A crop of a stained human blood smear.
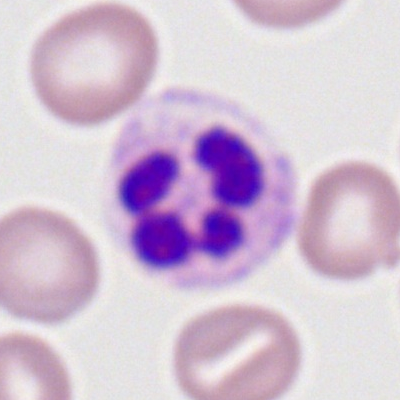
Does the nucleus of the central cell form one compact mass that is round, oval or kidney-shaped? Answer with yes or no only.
No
